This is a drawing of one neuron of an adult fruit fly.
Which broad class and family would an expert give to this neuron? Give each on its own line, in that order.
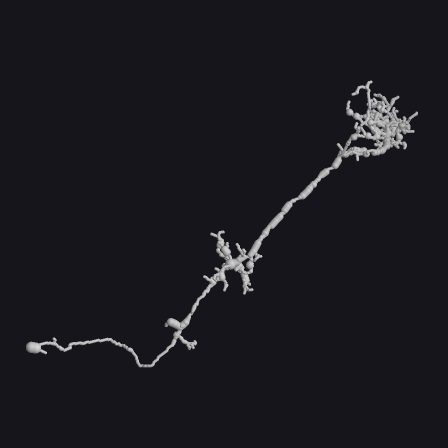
optic-lobe intrinsic neuron
TmY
